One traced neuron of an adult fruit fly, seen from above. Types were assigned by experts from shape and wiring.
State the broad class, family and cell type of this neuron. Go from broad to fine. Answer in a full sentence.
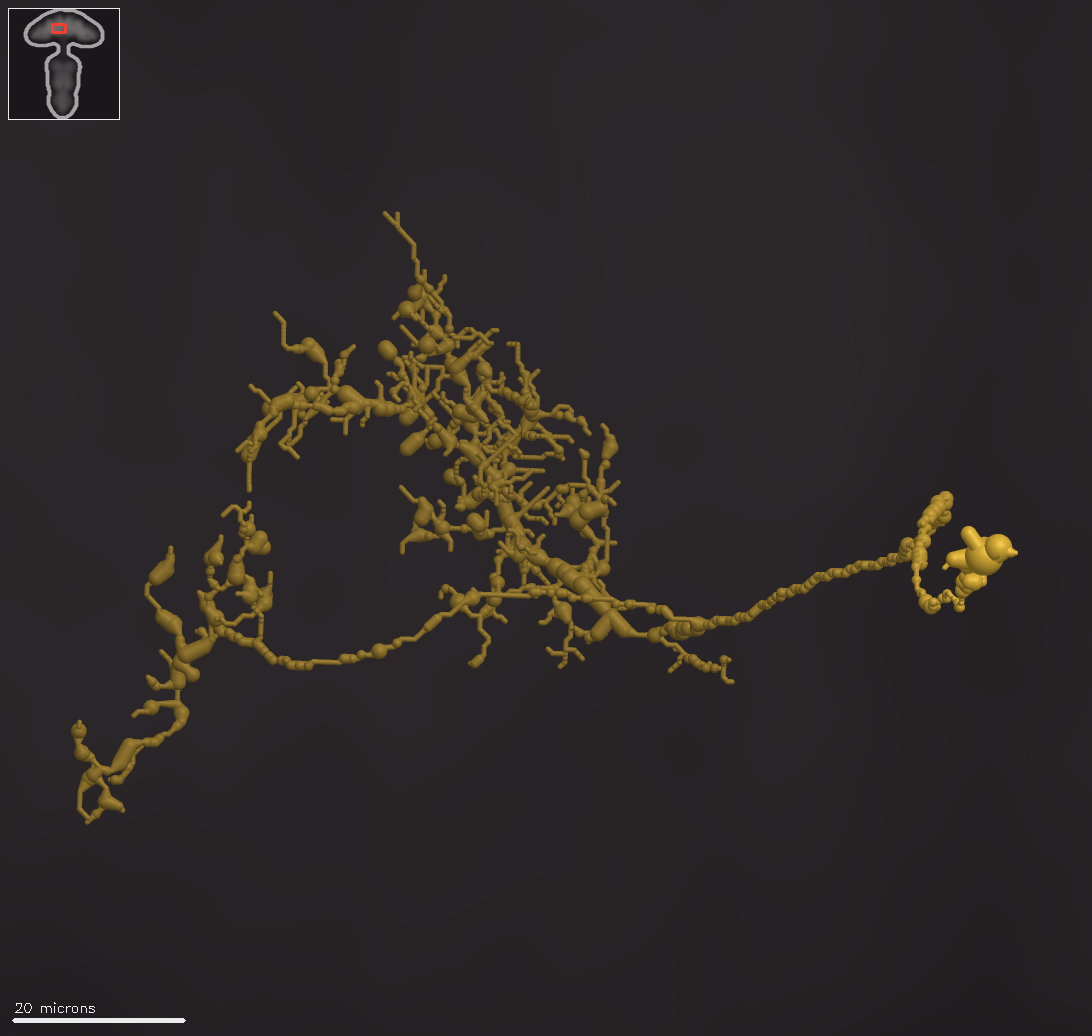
A central-brain intrinsic neuron of hemilineage DM1_antero_ventral, type SAD077.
